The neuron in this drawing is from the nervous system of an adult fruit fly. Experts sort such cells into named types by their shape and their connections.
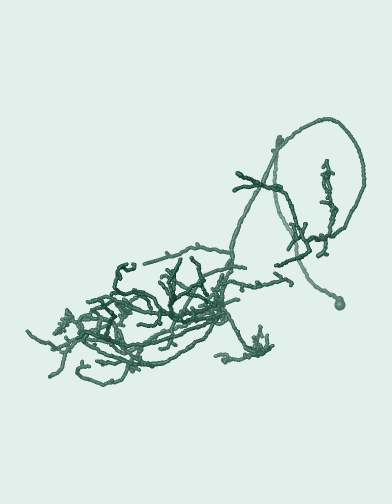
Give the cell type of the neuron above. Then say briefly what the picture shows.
The cell type is IN19B056. This is a nerve-cord intrinsic neuron. The cell body is on the right of the picture. The picture shows dozens of branch ends.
